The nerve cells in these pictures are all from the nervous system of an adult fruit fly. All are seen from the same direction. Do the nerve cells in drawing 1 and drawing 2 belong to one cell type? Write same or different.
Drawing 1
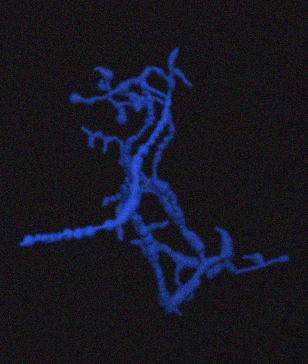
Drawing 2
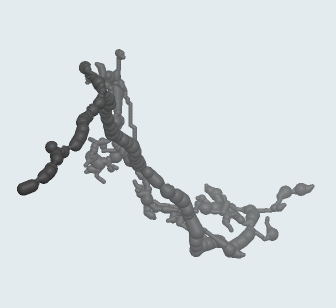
same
